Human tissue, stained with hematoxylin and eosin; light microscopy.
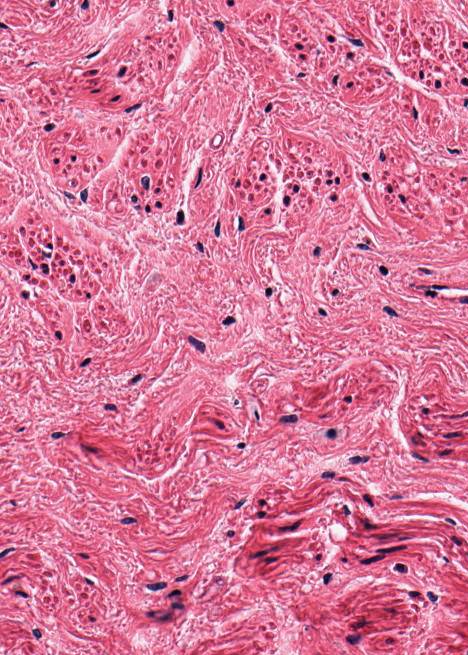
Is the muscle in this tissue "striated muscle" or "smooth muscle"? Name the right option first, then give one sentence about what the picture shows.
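Smooth muscle. The cytoplasm of the smooth muscle cells stains a deeper pink than the surrounding stroma.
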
